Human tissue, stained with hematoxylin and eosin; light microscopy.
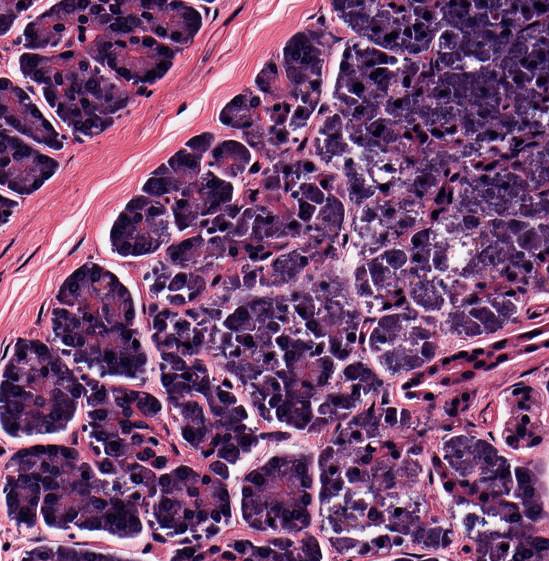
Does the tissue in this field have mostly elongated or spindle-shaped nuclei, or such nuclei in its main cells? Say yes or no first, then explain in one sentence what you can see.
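No. The cells in the nests have small, round, dark nuclei.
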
